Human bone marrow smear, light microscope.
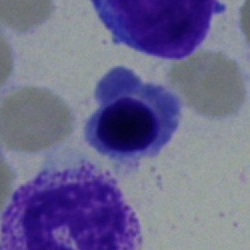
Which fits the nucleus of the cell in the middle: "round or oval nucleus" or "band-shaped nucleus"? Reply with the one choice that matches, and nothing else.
Round or oval nucleus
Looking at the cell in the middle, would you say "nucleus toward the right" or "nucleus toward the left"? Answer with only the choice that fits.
Nucleus toward the left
